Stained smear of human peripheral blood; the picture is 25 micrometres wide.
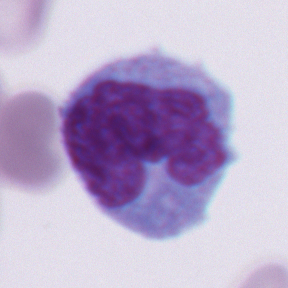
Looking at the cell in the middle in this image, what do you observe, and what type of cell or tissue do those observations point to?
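See how the nucleus is folded into a curved mass, with its notch opening downward? The cytoplasm's a pale greyish-blue with no coarse coloured granules in it. The outline's roughly round, apart from a few small bumps along the upper edge. So that one's a monocyte.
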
